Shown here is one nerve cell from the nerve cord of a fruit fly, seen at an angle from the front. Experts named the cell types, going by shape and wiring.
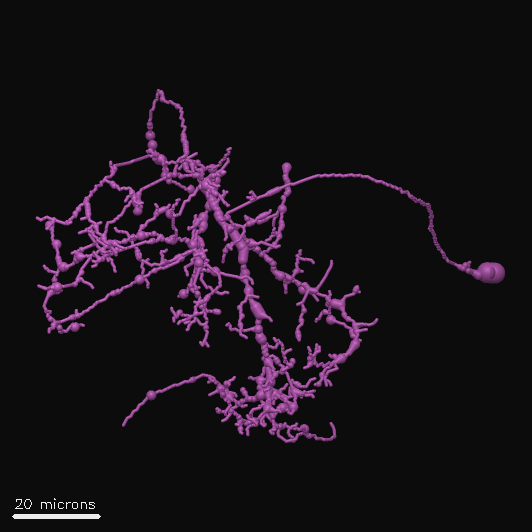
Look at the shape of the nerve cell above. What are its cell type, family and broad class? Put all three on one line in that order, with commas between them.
IN04B095, hemilineage 04B, nerve-cord intrinsic neuron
